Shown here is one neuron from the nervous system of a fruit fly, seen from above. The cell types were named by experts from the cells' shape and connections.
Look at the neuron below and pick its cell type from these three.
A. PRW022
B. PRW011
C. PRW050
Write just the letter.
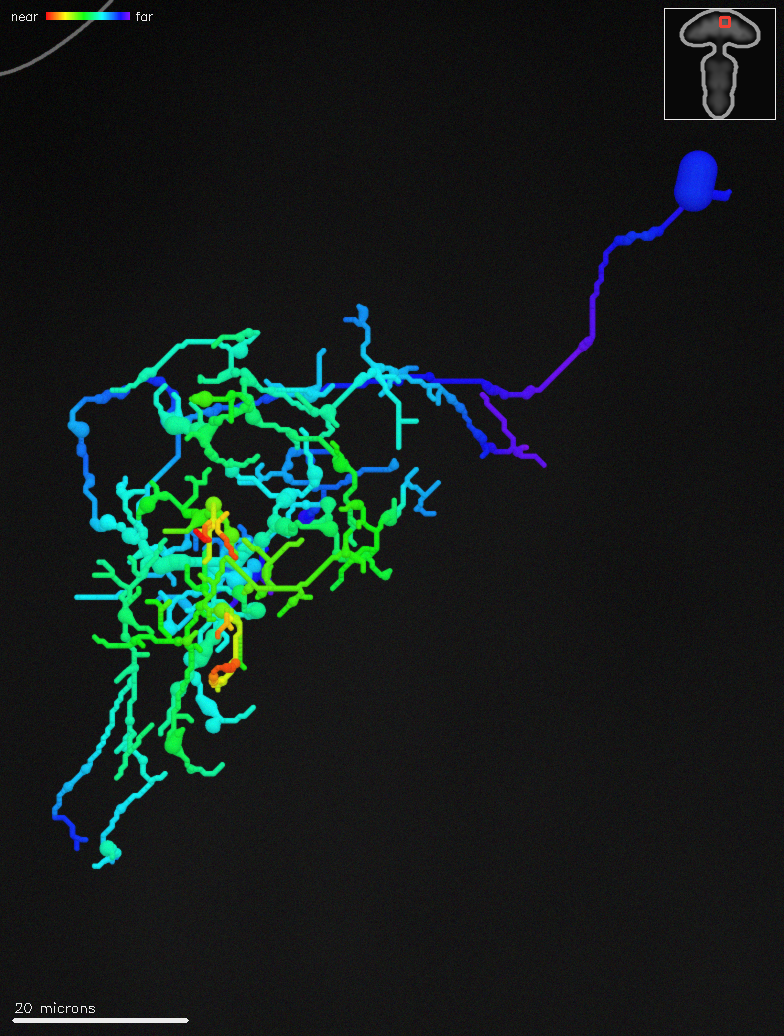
C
